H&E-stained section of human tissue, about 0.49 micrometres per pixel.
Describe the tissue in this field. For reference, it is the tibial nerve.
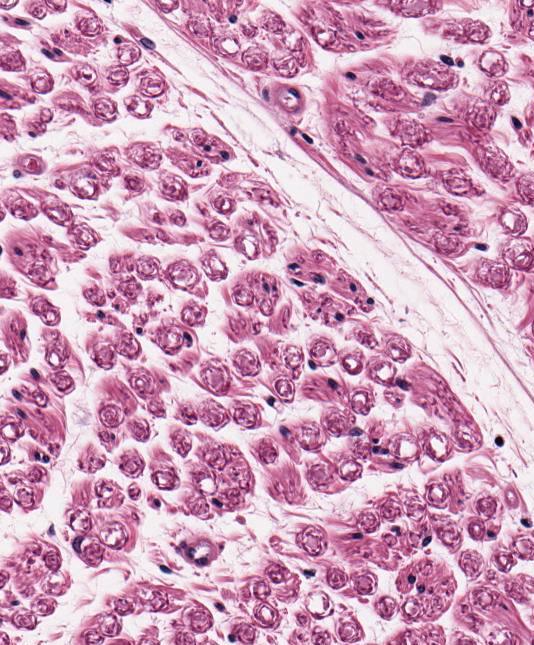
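Cut across, most fibres in the field appear as rounded profiles. Nuclei are small, dark and sparse compared with the number of fibre profiles. A band of loose, pale connective tissue carries wavy fibres and few nuclei. No fat cells are present anywhere.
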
